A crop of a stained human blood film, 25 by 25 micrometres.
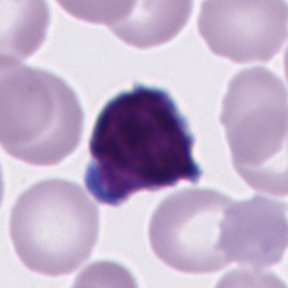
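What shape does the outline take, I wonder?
It is irregular and angular rather than round.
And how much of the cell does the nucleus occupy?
Nearly all of it, at about 10 micrometres across, leaving only a scant thin rim of cytoplasm, seen mainly at the lower left.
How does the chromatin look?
Dense, dark purple and coarsely clumped.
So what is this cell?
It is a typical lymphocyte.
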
